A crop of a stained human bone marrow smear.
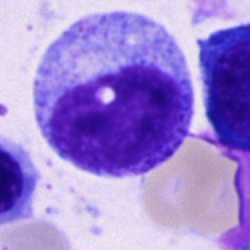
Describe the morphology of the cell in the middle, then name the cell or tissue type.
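Outline round, smooth. Cytoplasm pale greyish-blue. Nucleus holds one small round white spot. Cell: promyelocyte.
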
